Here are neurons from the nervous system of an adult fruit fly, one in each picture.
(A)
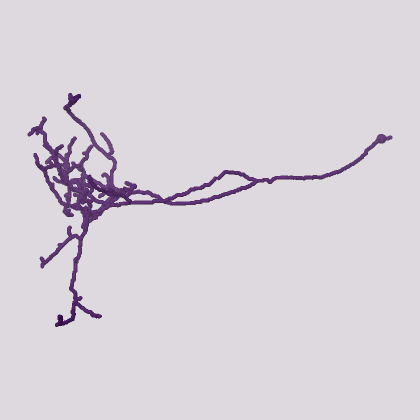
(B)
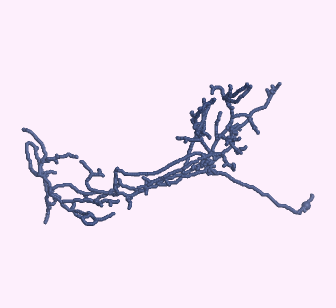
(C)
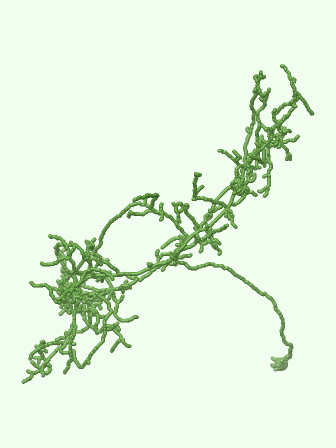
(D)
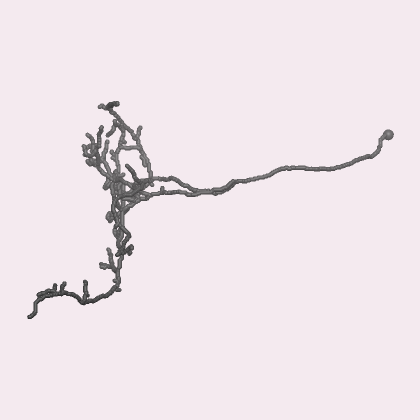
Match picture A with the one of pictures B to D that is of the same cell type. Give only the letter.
D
